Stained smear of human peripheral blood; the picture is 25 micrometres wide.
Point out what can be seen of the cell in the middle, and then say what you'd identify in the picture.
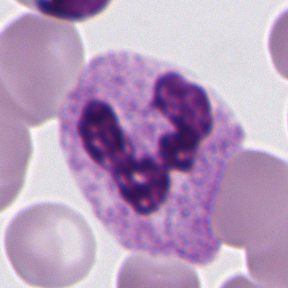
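The nucleus comes first: no nucleoli are visible. Next, the cytoplasm is plentiful and pale pinkish-lilac, evenly filled with fine lilac granules. Last, no vacuoles are seen in it. The cell in the middle is a segmented neutrophil.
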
